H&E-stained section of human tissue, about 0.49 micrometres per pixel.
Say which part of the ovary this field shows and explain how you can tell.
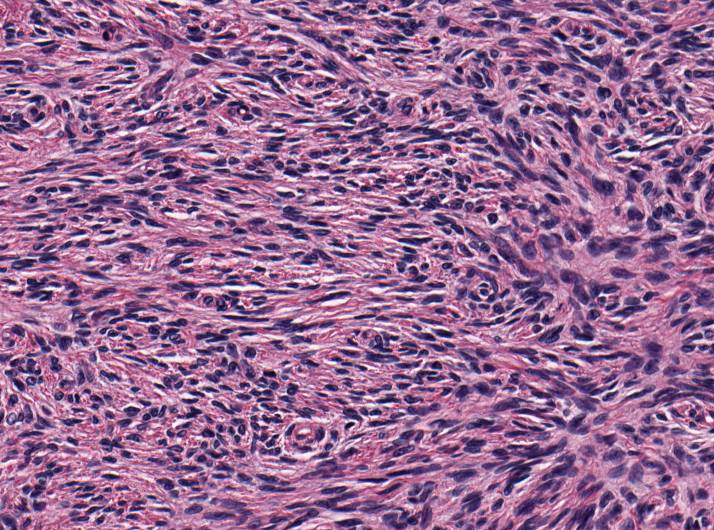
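What you're looking at is ovarian cortex. Notice how the whole field is densely packed with spindle cells in interlacing fascicles.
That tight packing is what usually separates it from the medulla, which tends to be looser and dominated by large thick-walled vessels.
The nuclei are elongated, dark and tapered, and the cells sit in a pink fibrillary stroma with indistinct borders.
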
